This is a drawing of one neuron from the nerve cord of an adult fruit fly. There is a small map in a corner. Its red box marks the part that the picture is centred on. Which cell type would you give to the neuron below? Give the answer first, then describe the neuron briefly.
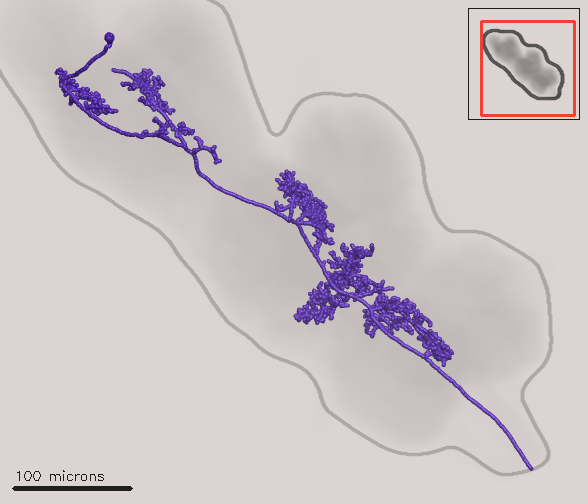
The cell type is ANXXX027. It is an ascending neuron. By the scale bar it is about 400 microns wide in this view. The picture shows dozens of branch ends.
